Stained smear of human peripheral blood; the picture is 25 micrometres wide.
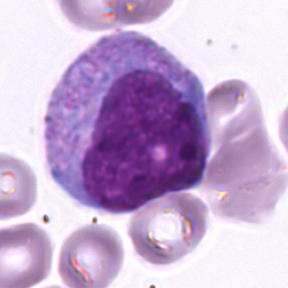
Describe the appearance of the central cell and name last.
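Chromatin finely stippled, with a few darker clumps toward the right edge of the nucleus; one small pale round spot near the middle of the nucleus. Broad rim of grey-blue cytoplasm, widest on the left and upper sides, with fine lilac-purple granules scattered throughout. The cell is a promyelocyte.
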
